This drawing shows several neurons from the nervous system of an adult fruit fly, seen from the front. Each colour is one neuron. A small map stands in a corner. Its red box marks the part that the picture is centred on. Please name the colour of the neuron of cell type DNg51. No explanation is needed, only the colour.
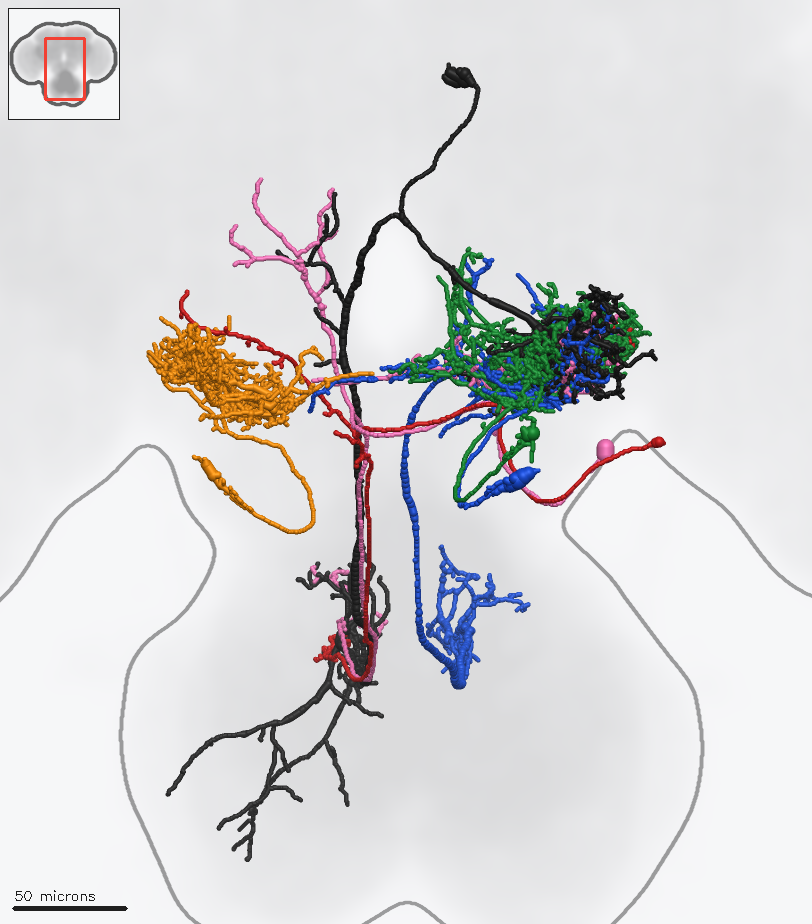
pink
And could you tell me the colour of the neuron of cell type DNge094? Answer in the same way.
red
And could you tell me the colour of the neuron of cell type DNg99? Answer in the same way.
blue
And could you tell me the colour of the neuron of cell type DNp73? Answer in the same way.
black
